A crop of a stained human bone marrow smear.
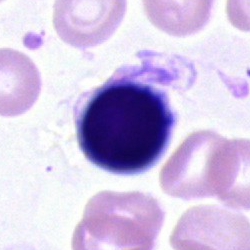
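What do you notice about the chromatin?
It is dense and stains a very dark blue-purple throughout.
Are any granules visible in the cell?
No, none can be seen.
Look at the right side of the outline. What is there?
A small bump.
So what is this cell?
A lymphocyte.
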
